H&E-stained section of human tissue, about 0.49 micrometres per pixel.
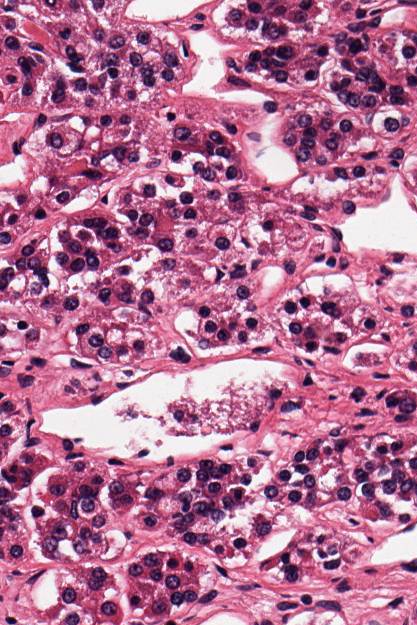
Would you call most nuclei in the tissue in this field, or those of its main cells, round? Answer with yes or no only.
Yes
